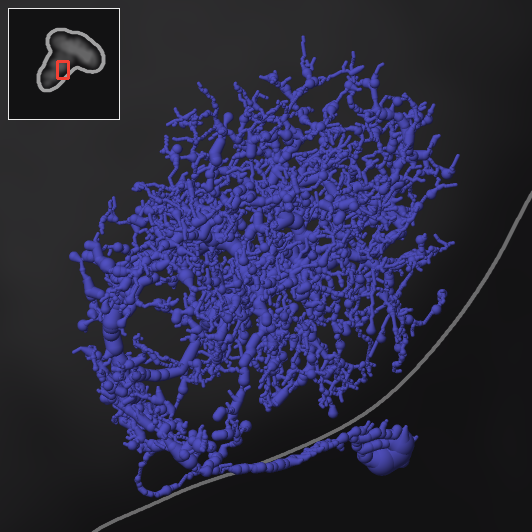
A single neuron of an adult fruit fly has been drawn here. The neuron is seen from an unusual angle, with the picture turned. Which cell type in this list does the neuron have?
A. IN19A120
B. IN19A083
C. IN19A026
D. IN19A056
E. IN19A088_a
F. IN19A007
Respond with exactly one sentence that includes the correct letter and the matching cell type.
Here the neuron is of cell type IN19A007, corresponding to option F.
